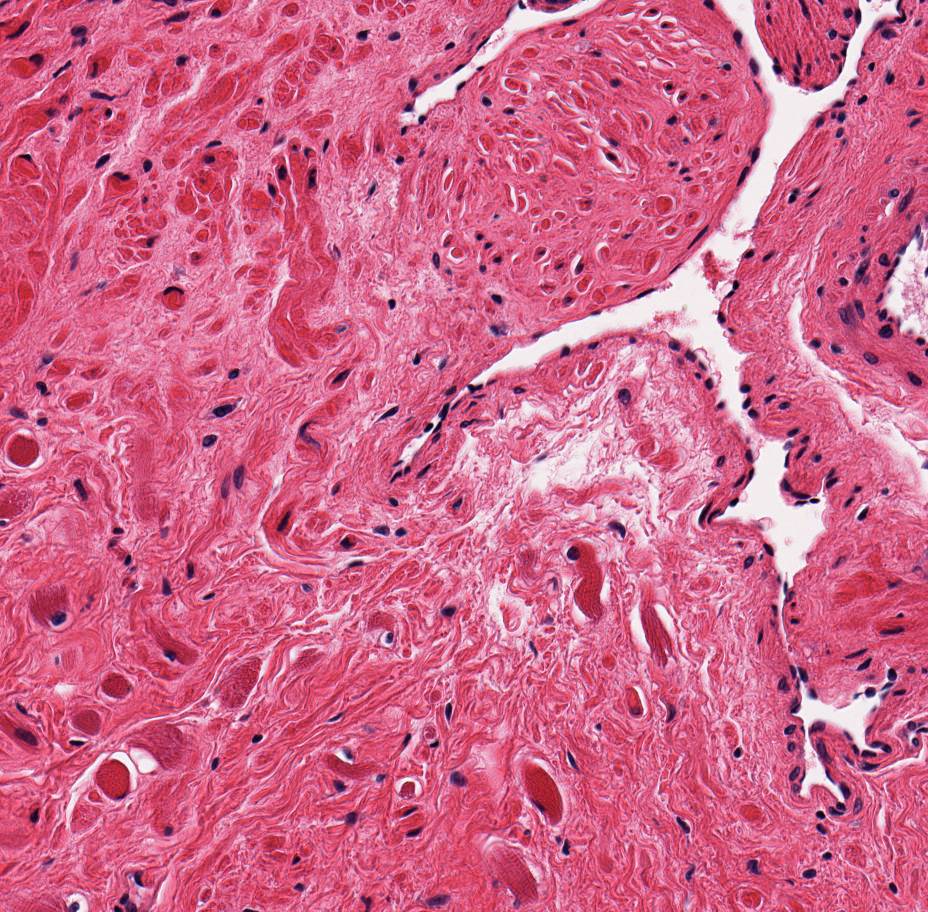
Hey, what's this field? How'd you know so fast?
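Fibromuscular stroma is the main tissue in this field. No glands and no epithelial surface appear anywhere in the field.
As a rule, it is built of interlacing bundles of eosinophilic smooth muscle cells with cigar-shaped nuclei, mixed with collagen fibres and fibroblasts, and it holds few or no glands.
Fitting that mix, pale, loose, wispy pink fibrous stroma lies between the bundles near the centre, just left of a slit-like cleft. Small, rounded, deep red fibre profiles, some ringed by a clear halo, are scattered across the lower left and lower centre.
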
